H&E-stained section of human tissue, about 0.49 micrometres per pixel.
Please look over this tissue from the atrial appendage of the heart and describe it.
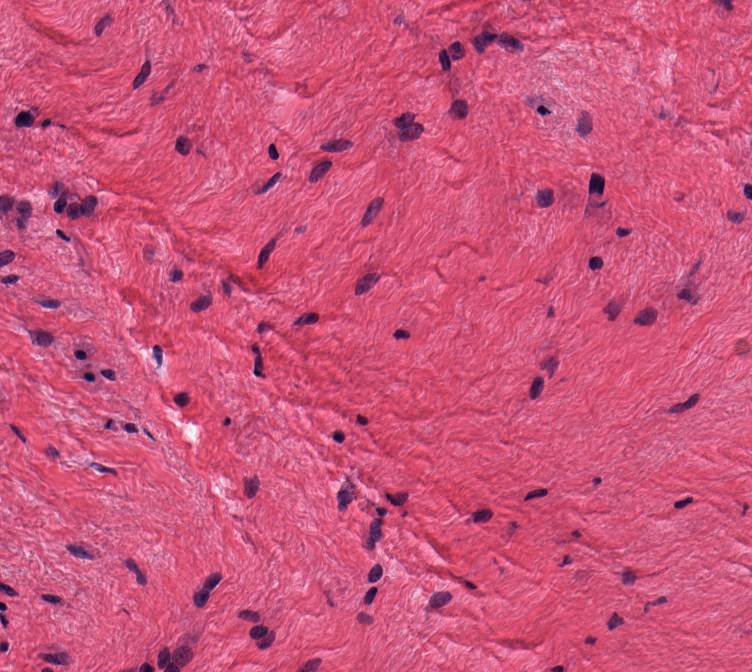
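Dense pink fibrous tissue occupies the entire field, and no epithelium is present. Nuclei are few and lie widely scattered among the fibres. They are small and stain darkly, ranging from oval to spindle-shaped. No distinct cytoplasm can be made out separating the cells from the pink fibres around them.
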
